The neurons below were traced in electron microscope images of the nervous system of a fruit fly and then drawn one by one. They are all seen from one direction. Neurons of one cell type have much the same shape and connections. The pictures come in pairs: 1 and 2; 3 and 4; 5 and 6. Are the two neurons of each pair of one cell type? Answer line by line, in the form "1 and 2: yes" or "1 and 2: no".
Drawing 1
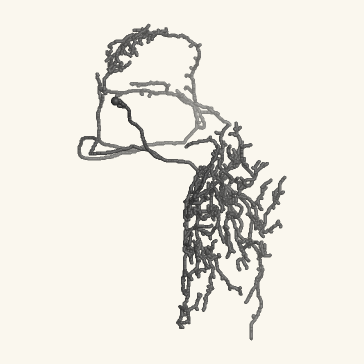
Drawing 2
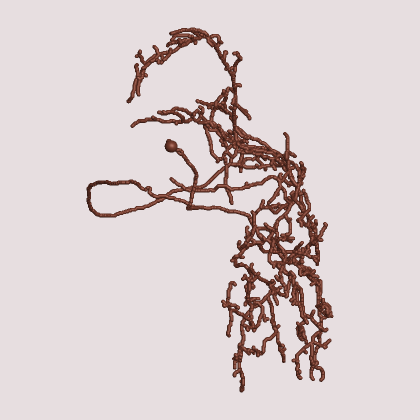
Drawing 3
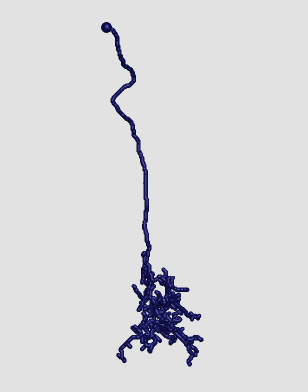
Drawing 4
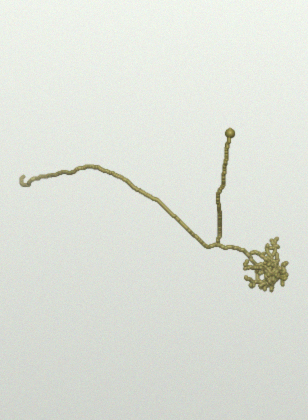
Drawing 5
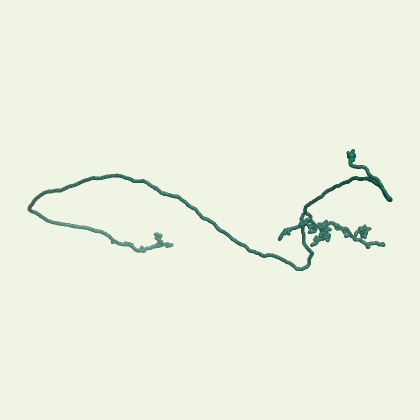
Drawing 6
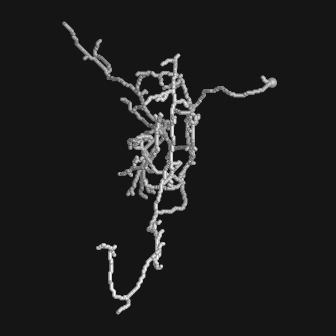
1 and 2: yes
3 and 4: yes
5 and 6: no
